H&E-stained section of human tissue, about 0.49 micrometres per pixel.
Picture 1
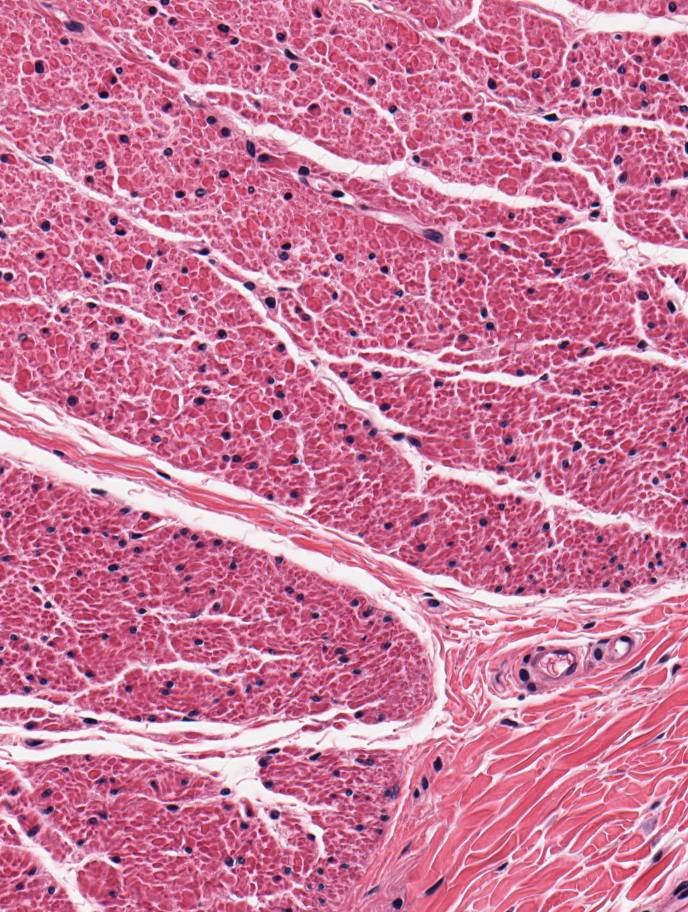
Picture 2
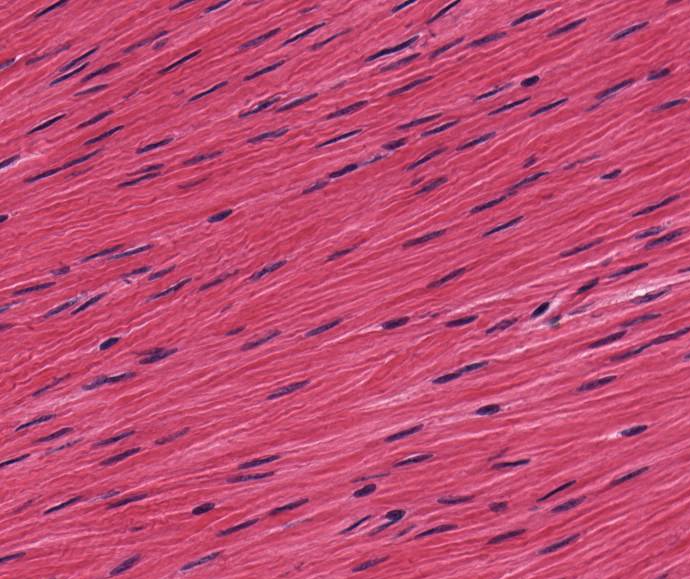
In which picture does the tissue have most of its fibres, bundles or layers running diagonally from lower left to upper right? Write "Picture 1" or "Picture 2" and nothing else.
Picture 2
